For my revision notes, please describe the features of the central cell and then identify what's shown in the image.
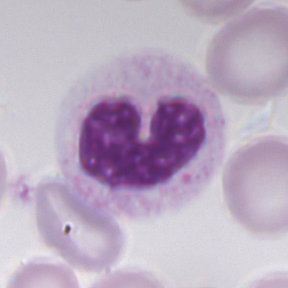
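The cell has a kidney-shaped nucleus with a narrow notch cutting in from the top. Its chromatin is dark purple and clumped, with small paler spots between the clumps. A wide rim of pale pinkish-lilac cytoplasm surrounds the nucleus, with fine pink granules scattered through it. This is a band neutrophil.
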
